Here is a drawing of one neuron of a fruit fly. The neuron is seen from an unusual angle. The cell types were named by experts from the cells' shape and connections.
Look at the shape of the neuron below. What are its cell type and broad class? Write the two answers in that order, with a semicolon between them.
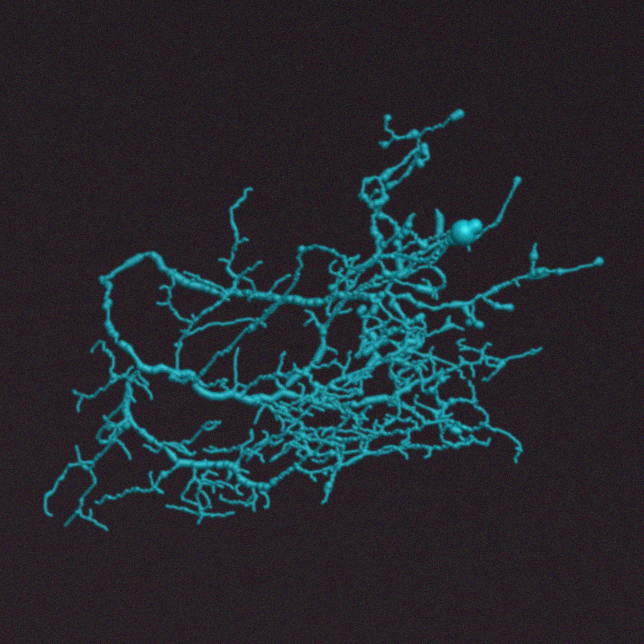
INXXX140; nerve-cord intrinsic neuron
